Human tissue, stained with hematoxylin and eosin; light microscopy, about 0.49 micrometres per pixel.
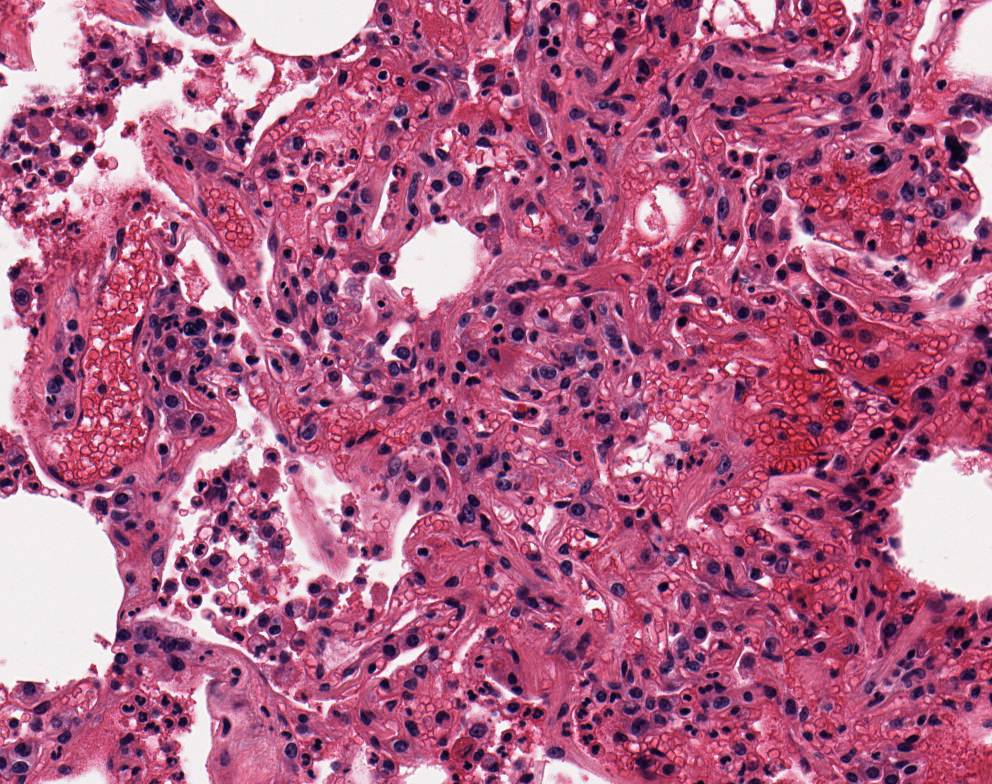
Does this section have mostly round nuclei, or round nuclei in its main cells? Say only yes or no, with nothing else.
Yes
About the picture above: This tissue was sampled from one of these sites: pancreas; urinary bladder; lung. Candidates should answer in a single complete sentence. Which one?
Tissue for this section was sampled from the lung.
